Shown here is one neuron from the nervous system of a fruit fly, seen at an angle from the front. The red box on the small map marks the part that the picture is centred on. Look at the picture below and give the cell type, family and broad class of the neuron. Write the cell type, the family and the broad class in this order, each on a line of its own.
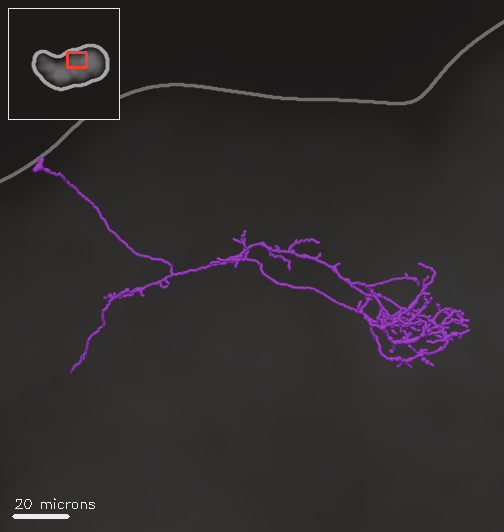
CB1151
hemilineage SLPad1_posterior
central-brain intrinsic neuron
